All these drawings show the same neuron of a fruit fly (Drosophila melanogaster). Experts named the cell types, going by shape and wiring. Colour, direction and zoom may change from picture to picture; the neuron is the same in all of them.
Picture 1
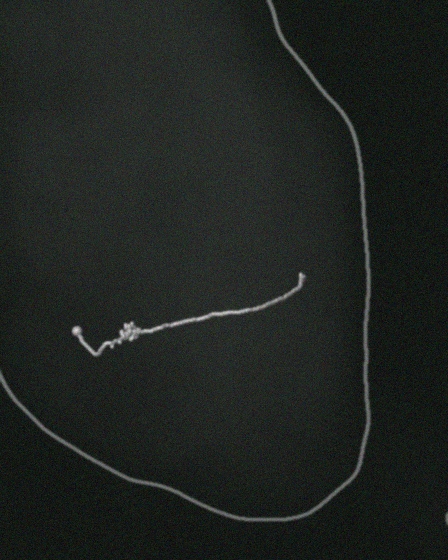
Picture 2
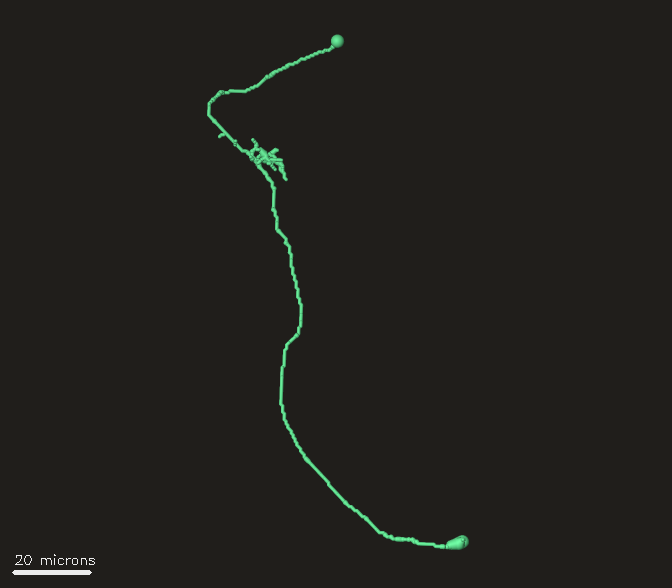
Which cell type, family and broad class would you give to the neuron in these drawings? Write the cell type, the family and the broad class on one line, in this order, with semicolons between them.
Tm9; Tm; optic-lobe intrinsic neuron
